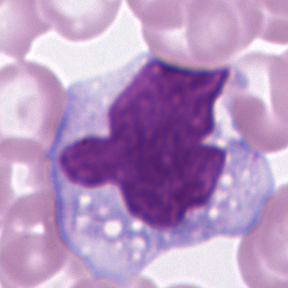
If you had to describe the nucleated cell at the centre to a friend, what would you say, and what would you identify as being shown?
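The chromatin here is fine and strand-like, not gathered into coarse dark clumps. Its cytoplasm is pale greyish-blue and widest below the nucleus, which is also where most of the many small clear vacuoles sit. It's a monocyte.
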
